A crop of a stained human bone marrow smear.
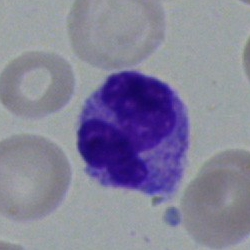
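Monocyte, at the centre of a stained human bone marrow smear. Its outline is roughly round, though the lower edge looks a little ragged. The nucleus seems folded into two parts: a large upper one and a smaller one at the lower left. I can make out no nucleoli there. Fine purple granules lie in the cytoplasm.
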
